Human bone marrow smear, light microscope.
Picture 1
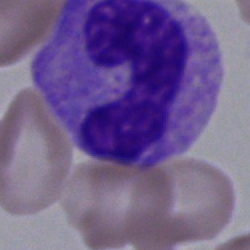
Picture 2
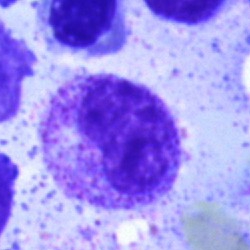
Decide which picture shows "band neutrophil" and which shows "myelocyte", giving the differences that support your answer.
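As I see it, picture 1 holds the band neutrophil and picture 2 the myelocyte. In the band neutrophil the nucleus is a curved band shaped like a C, its concave side facing left, inside a roughly round cell with a smooth edge.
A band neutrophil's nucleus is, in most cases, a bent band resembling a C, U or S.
The myelocyte's nucleus, by contrast, is set toward the right and takes up more than half of the cell. Both show dark purple chromatin, coarsely clumped in the band neutrophil and somewhat clumped in the myelocyte.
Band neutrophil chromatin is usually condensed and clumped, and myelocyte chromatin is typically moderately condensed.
No nucleolus shows in the band neutrophil's nucleus. Turning to the cytoplasm, the band neutrophil has a moderate amount, pale lilac in colour, while in the myelocyte most of it lies on the left and holds many reddish-purple granules, with a pale lilac-blue between them.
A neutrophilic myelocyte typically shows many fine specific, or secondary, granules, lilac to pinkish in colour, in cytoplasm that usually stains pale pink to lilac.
One more thing: red cells press against the lower edge of the band neutrophil.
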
